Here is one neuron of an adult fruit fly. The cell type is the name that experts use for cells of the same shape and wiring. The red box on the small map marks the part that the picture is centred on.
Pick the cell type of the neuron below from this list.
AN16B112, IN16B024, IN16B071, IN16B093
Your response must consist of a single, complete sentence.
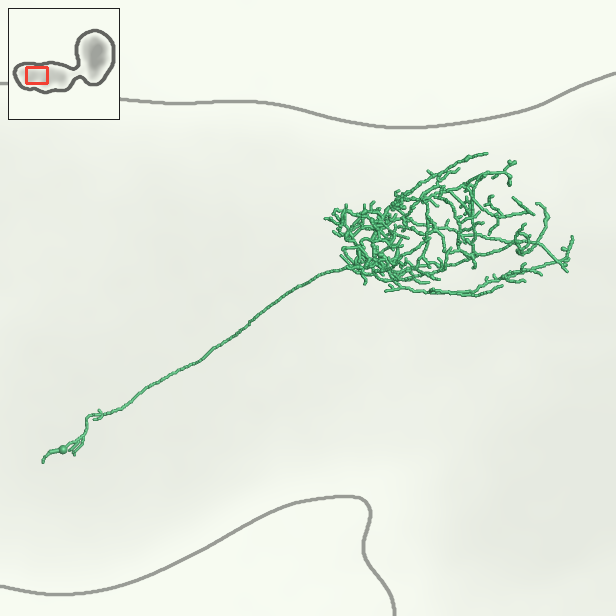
For this neuron, the cell type is IN16B093.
